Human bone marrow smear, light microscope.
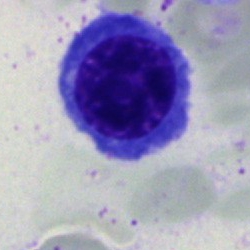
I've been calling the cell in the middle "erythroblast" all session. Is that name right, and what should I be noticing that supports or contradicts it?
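Roughly round with a slightly bumpy edge, the cell has a nucleus filling most of it and a narrow rim of cytoplasm all around. The chromatin is dark purple and dense, with a few small lighter patches. The cytoplasm is deep blue, without visible granules.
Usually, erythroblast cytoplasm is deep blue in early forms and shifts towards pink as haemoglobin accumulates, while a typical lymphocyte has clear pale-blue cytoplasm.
The deep blue cytoplasm favours erythroblast over lymphocyte. The name erythroblast fits.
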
